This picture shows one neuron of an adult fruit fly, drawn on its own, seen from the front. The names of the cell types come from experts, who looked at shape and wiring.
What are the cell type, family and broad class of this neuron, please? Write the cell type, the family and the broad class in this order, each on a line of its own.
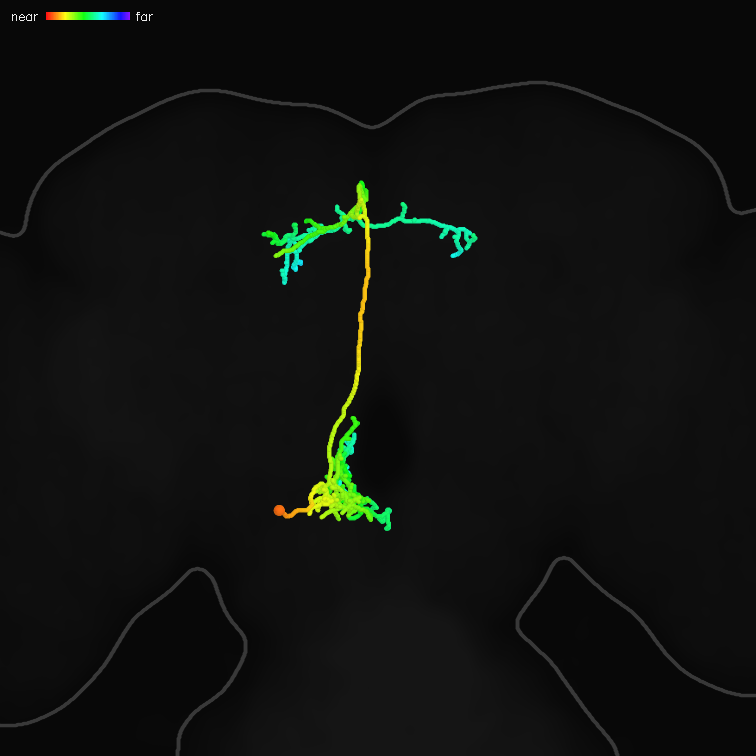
PRW012
hemilineage FLAa2
central-brain intrinsic neuron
